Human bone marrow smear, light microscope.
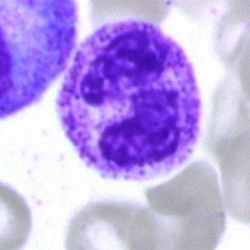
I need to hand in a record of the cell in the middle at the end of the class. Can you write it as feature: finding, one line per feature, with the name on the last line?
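Chromatin: dark purple, coarsely clumped
Nucleoli: none to be seen
Cytoplasm: pale pinkish-lilac
Granules: fine and purple, all through the cytoplasm
Name: segmented neutrophil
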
